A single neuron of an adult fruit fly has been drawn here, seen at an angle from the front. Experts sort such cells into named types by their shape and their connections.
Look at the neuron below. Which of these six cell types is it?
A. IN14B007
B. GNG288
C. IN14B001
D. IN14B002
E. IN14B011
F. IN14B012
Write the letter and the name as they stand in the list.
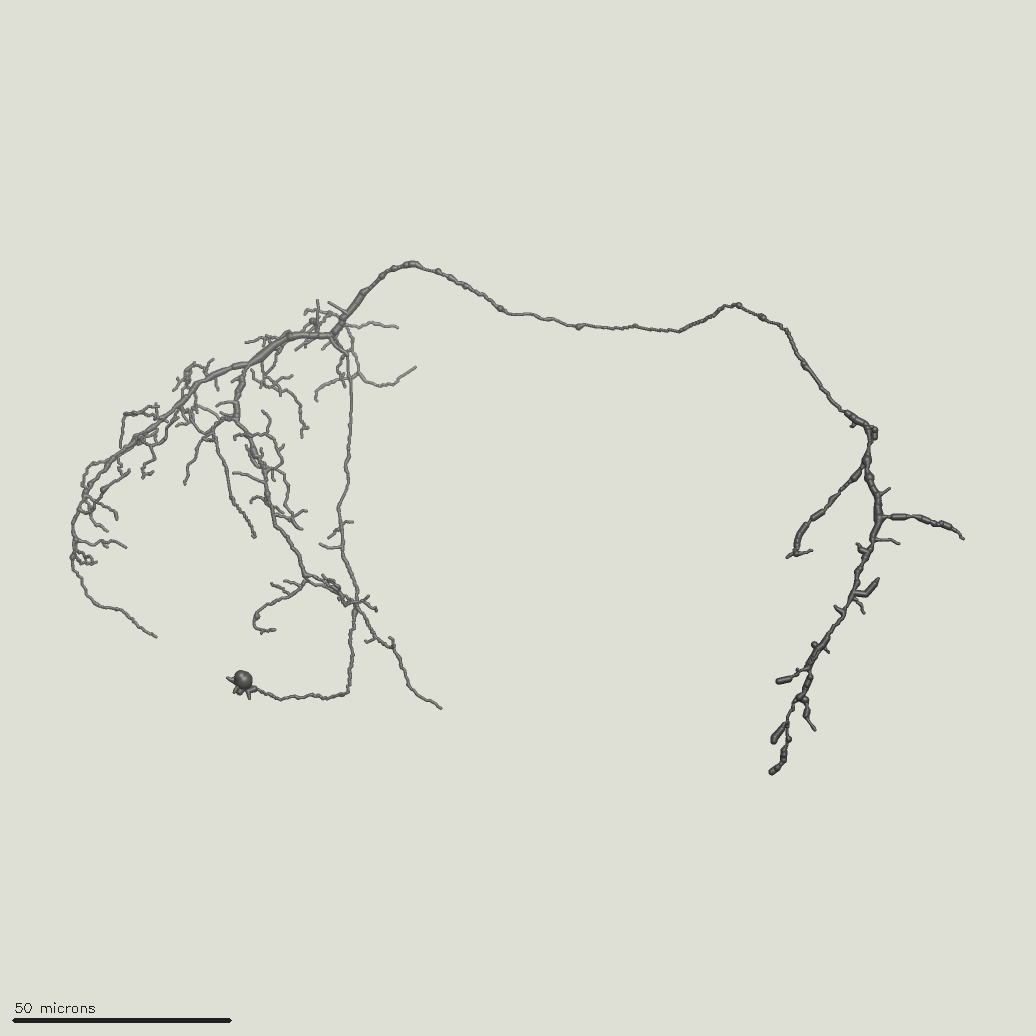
E. IN14B011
